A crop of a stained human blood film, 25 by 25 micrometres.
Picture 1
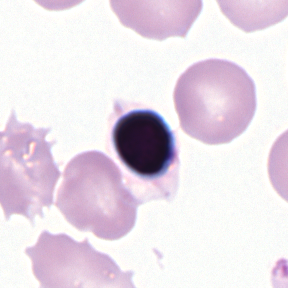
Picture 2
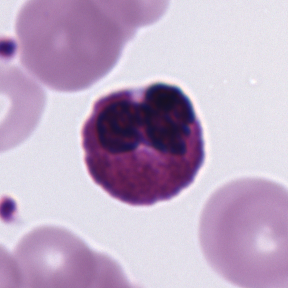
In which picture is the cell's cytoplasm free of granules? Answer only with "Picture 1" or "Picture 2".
Picture 1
